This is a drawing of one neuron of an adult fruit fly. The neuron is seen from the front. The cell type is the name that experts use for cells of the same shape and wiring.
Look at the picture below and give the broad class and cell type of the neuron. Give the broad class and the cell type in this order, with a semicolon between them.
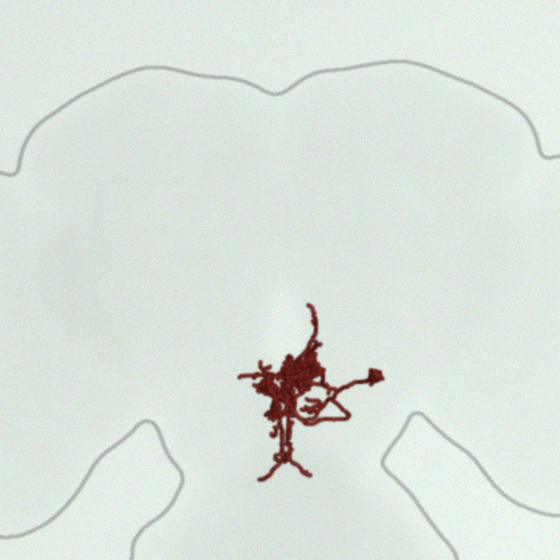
central-brain intrinsic neuron; PRW068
